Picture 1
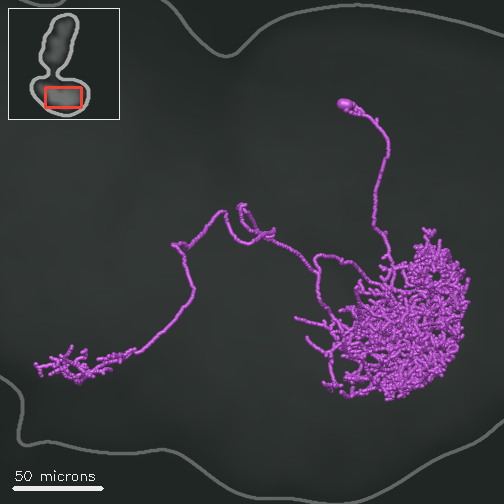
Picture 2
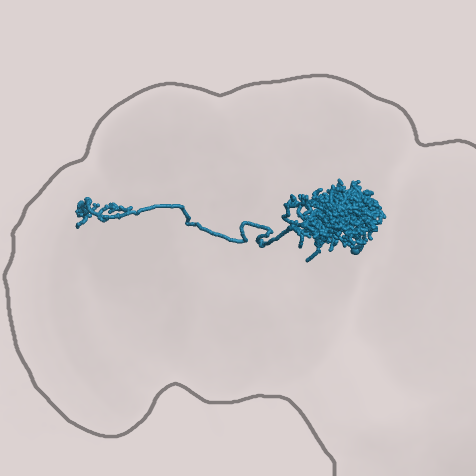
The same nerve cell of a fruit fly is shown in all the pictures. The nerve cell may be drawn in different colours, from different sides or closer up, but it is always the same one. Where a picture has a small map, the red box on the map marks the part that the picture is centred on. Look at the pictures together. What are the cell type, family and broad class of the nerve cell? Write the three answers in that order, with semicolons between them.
AVLP505; hemilineage VLPl&p2_posterior; central-brain intrinsic neuron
